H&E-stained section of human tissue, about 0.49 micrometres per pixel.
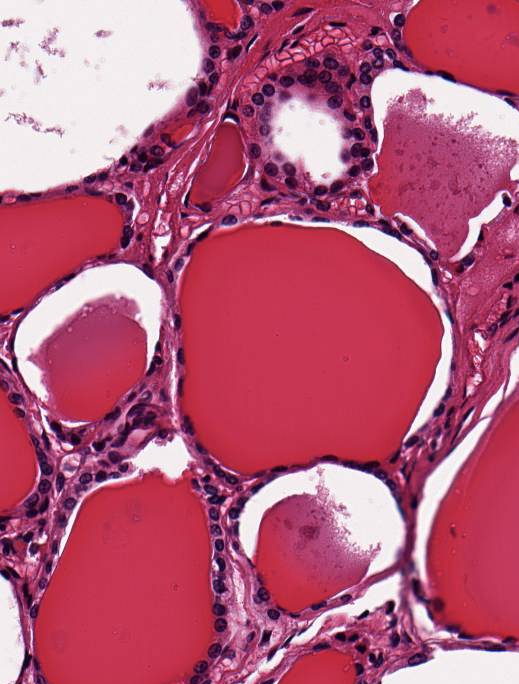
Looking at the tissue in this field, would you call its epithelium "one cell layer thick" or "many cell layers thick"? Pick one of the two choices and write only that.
One cell layer thick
